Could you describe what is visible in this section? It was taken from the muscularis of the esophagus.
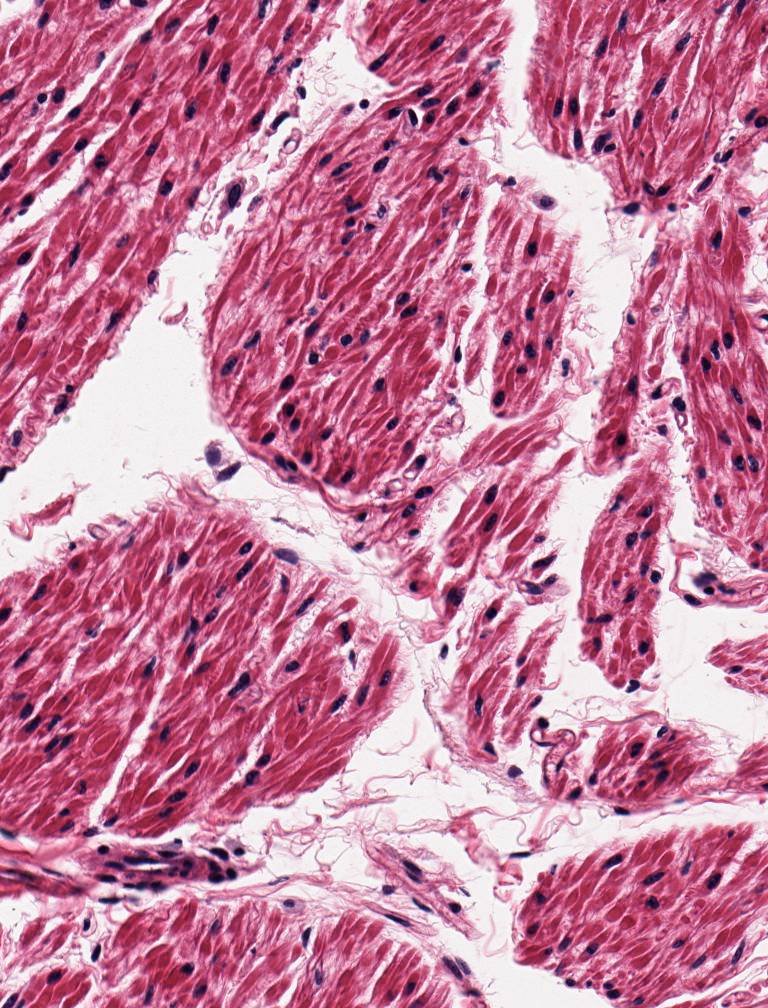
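Separate bundles of closely packed, pink-staining spindle cells make up the field, with pale gaps between. From bundle to bundle the cells' long axes run in different directions, mostly obliquely across the field. Dark blue, elongated, cigar-shaped nuclei lie in the middle of the cells. The gaps contain only sparse, wispy pale pink fibres with few nuclei.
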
